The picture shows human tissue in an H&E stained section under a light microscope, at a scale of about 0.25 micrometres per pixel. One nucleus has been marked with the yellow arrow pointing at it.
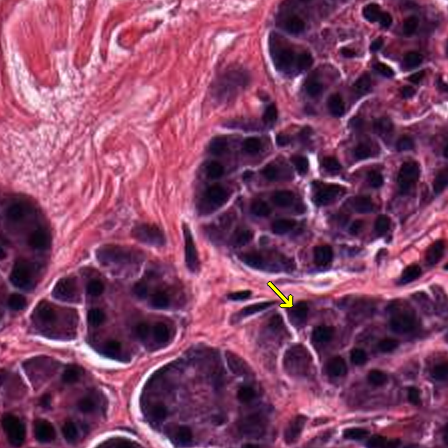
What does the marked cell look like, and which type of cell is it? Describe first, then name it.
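The nucleus is round and dark, about the same size as the other nuclei in the surrounding cluster. The cytoplasm is purple and dense, and it is separated from the neighbouring cells by thin pale lines. The cell sits at the edge of a tightly packed cluster of similar cells, just beneath a thin band of pink fibres that holds elongated dark nuclei. This is a pancreatic acinar cell.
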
